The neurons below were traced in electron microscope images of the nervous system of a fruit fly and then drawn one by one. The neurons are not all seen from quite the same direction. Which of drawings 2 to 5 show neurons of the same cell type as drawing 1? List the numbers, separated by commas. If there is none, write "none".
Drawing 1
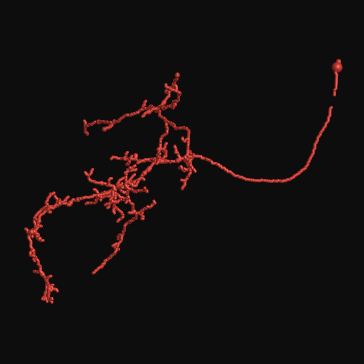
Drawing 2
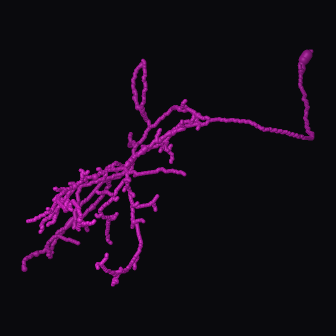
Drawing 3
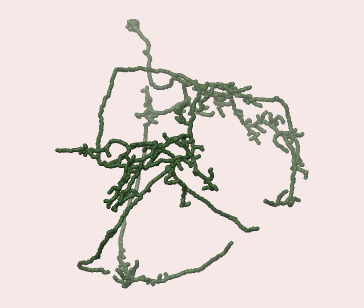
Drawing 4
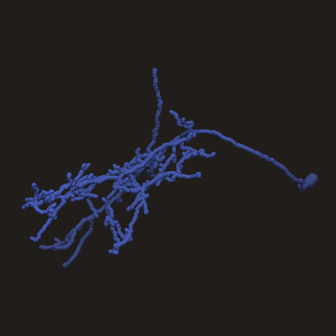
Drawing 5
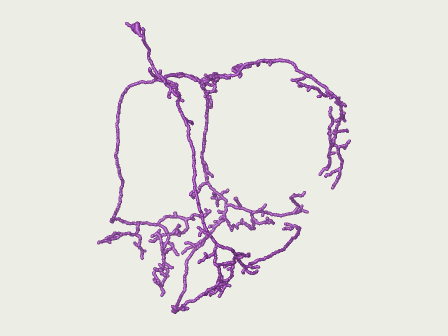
2, 4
